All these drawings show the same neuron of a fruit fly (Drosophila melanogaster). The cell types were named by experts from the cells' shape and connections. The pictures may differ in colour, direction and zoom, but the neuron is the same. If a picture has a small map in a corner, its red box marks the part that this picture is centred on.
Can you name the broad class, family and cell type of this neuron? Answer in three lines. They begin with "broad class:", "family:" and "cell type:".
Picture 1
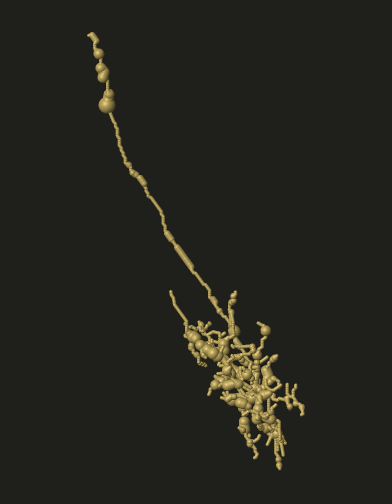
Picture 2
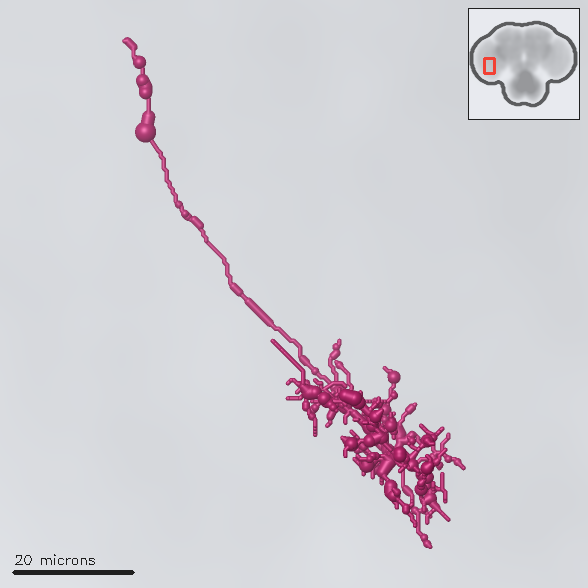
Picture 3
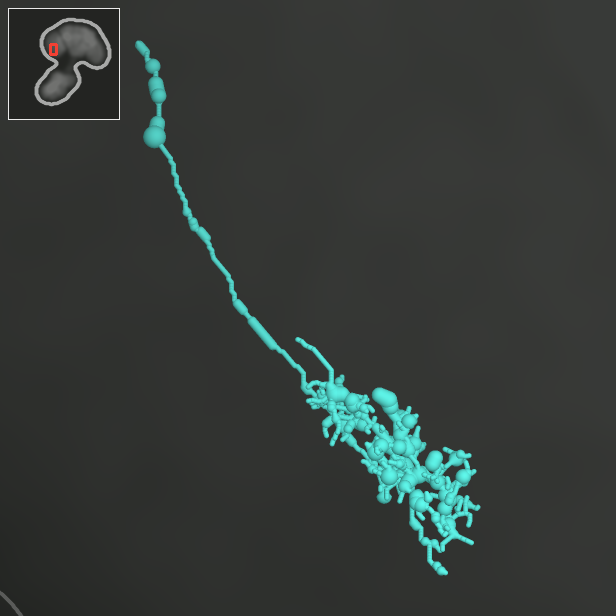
broad class: optic-lobe intrinsic neuron
family: LPi
cell type: LPi3a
